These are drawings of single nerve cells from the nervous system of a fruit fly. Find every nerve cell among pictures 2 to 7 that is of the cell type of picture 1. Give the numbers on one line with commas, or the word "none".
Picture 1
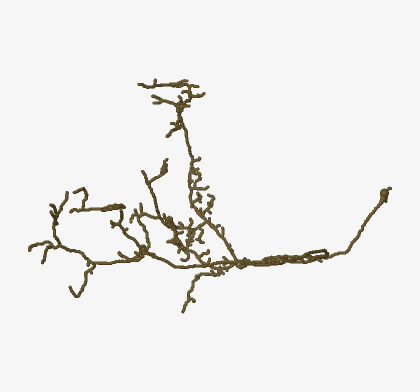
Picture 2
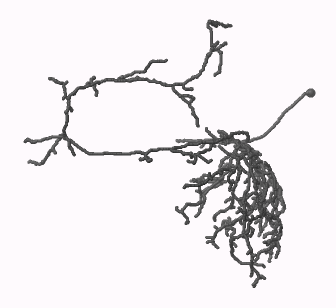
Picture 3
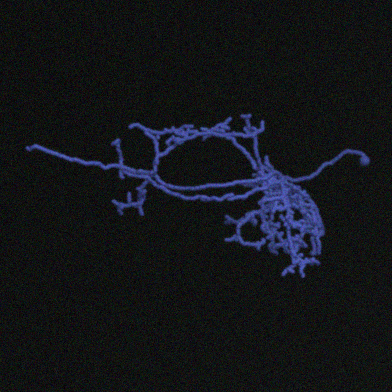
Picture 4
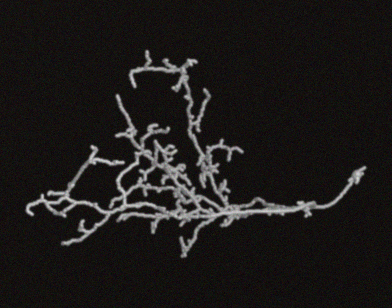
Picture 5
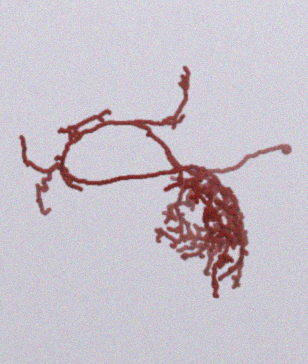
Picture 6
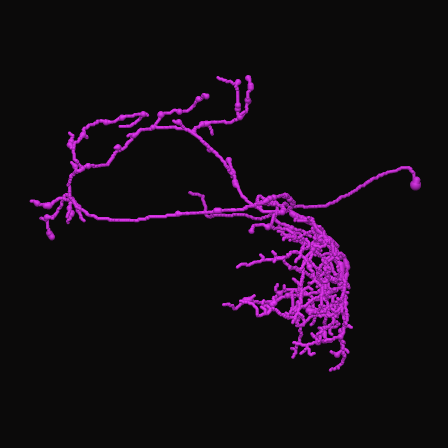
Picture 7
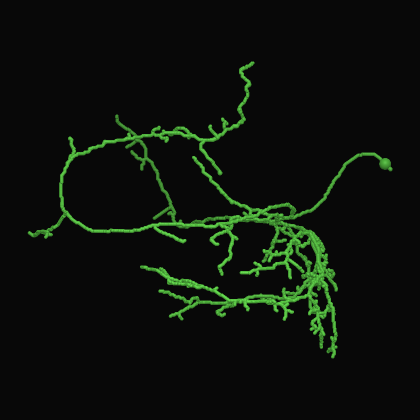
4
